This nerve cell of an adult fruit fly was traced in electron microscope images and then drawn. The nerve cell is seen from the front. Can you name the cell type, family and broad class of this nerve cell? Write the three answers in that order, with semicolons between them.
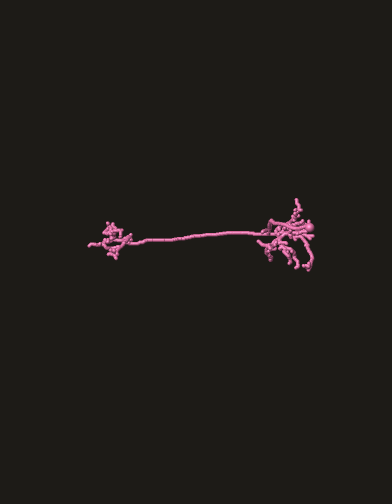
CB2175; hemilineage VLPa2; central-brain intrinsic neuron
